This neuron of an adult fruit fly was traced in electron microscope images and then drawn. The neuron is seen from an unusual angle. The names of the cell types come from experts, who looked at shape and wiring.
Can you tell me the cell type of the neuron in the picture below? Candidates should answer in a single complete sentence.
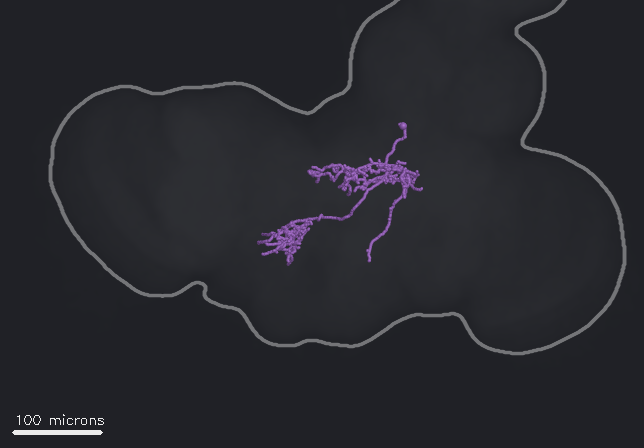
This neuron is recognized as the cell type IB062.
